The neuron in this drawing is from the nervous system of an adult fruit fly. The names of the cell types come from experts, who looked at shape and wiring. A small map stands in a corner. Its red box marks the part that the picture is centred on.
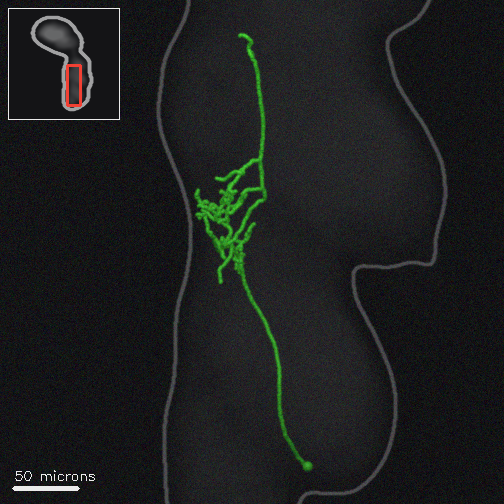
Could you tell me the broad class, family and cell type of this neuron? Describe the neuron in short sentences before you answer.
Its cell body lies at the bottom of the picture. By the scale bar it is about 350 microns tall in this view. Its broad class is nerve-cord intrinsic neuron. Its family is hemilineage 06A. The cell type is IN06A125.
